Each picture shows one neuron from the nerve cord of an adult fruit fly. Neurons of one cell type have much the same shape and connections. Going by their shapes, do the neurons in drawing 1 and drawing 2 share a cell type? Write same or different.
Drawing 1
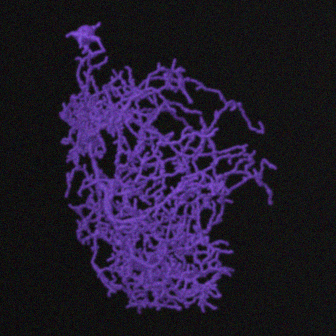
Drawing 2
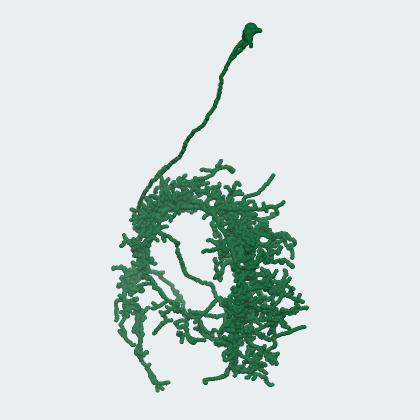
different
